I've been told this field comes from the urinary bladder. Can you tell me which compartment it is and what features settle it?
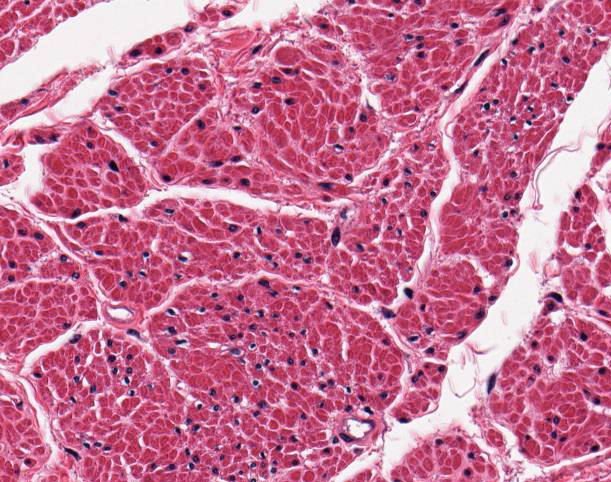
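Smooth muscle makes up this field; first, its cells appear as small rounded to polygonal profiles, closely packed. Second, the cytoplasm stains deep pink; third, the dark, round to oval nuclei sit centrally.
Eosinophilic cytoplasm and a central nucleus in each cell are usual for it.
Fourth, thin strands of paler pink connective tissue divide the muscle into irregular bundles.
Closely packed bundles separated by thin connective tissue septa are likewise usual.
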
